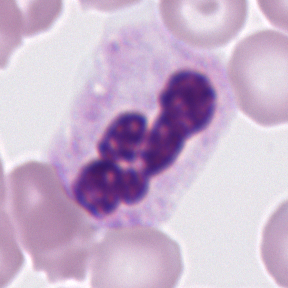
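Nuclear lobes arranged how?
In a line, lower left to upper right.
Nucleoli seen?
None.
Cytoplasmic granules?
Fine, faint lilac.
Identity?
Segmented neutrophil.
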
